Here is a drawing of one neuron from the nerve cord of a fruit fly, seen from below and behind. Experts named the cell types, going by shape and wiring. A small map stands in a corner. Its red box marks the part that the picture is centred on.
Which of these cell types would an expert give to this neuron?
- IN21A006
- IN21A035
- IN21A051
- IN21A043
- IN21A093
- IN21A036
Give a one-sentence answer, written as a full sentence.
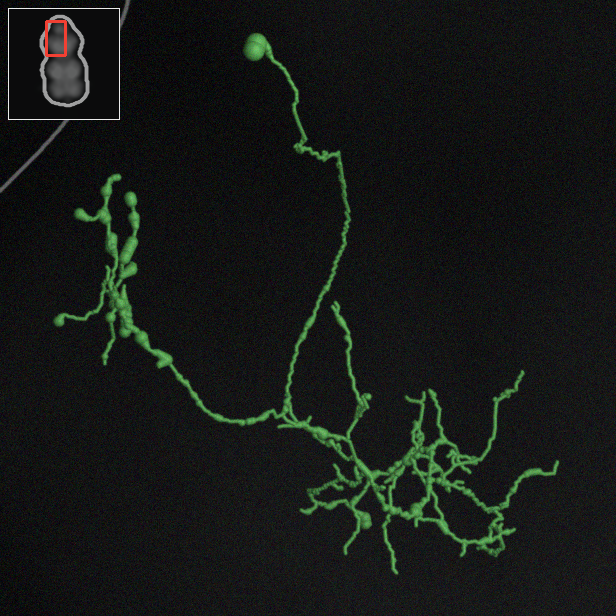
Typed by cell type, the neuron is IN21A093.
